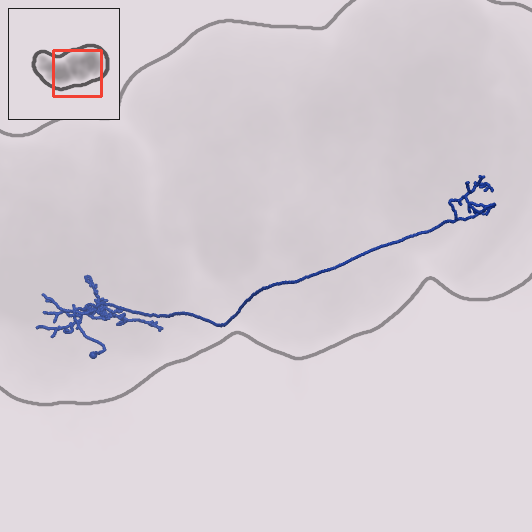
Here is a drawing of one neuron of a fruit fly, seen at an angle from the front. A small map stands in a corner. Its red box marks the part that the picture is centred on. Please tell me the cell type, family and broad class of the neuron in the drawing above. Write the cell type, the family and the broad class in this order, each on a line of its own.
AN10B029
hemilineage 10B
ascending neuron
